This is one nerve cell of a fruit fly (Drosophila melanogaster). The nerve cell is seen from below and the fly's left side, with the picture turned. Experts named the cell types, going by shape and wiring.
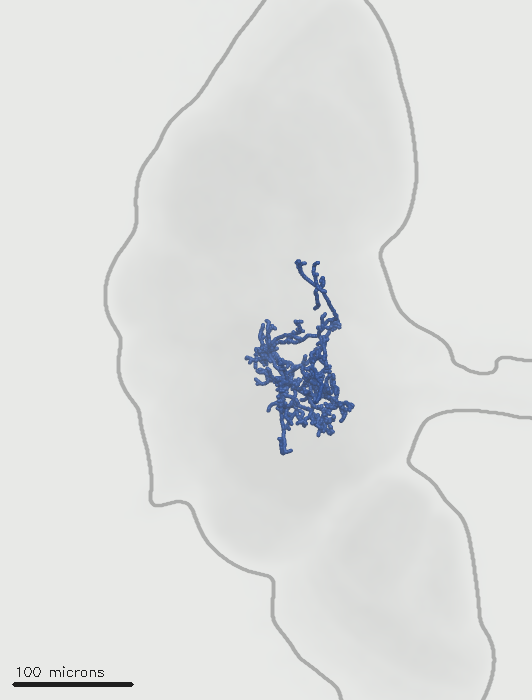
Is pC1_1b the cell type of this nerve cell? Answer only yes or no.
no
